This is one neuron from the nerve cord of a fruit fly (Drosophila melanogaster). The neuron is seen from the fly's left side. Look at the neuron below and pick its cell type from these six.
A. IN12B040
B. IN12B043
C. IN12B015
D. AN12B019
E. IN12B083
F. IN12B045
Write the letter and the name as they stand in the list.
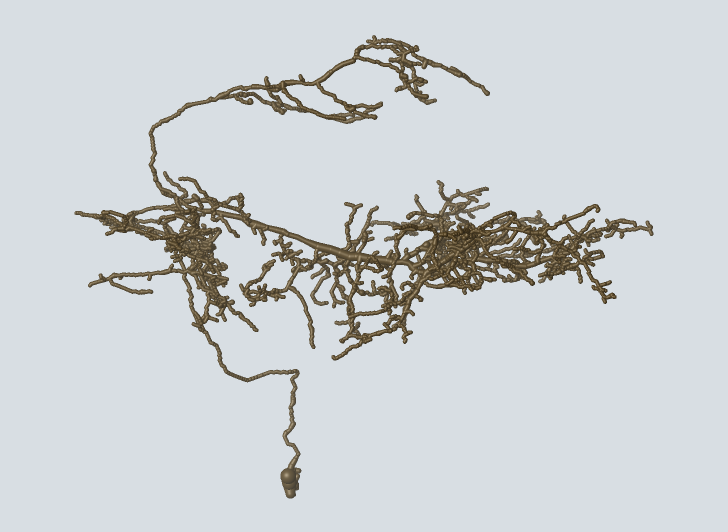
C. IN12B015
